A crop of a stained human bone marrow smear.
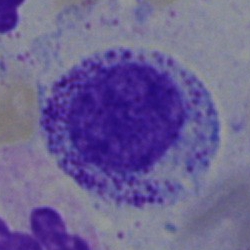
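Myelocyte in the middle of the smear, round in outline. Its cytoplasm forms a rim that is wider on the lower right than on the upper left, and between the granules it is pale bluish grey. The chromatin is dense and dark purple.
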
